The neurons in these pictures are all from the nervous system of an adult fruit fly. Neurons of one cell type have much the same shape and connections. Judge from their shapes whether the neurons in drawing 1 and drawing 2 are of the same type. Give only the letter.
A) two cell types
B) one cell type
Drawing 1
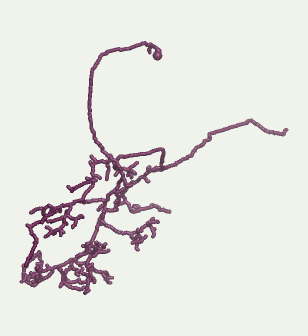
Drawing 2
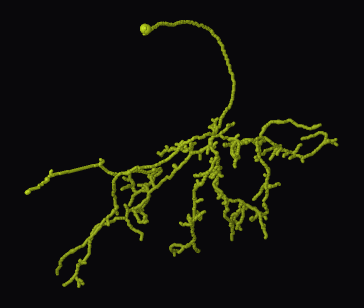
B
